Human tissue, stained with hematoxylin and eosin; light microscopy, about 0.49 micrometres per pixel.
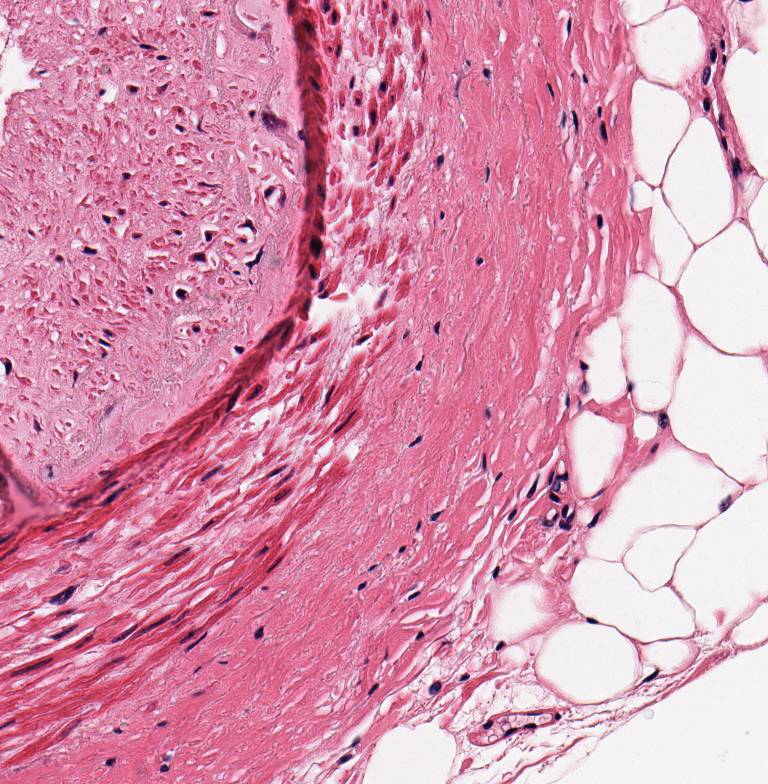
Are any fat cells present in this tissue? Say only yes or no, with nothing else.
Yes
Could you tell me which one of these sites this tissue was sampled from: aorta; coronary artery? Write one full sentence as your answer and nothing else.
This tissue was harvested from the coronary artery.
